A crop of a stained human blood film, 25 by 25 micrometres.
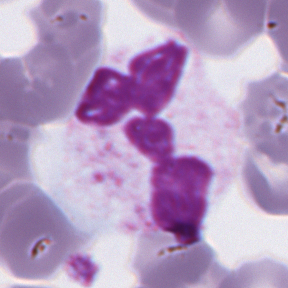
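Segmented neutrophil at the centre of a stained peripheral blood smear. The nucleus is divided into four lobes joined by narrow constrictions. These lobes form a chain running diagonally from upper left to lower right across the cell. The abundant cytoplasm is very pale pinkish and contains many fine, small pink-lilac granules.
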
